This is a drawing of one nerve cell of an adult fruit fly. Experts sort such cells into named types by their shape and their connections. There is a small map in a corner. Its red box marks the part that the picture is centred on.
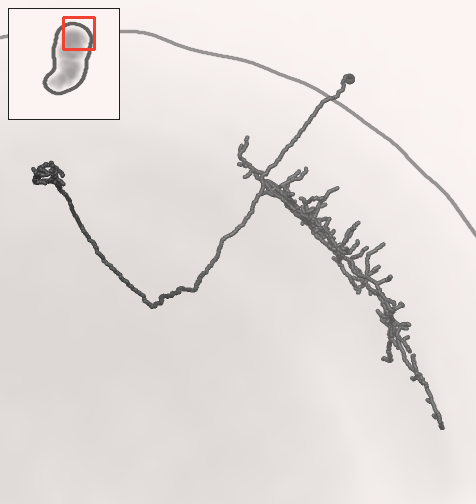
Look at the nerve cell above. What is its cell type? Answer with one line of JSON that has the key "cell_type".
{"cell_type": "MeTu3b"}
